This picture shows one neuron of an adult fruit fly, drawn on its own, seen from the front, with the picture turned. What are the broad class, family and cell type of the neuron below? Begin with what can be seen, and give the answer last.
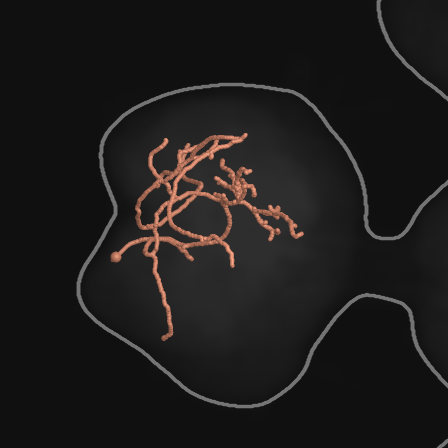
The cell body is on the left of the picture. As drawn here it is about as wide as it is tall. Its broad class is nerve-cord intrinsic neuron. Its family is hemilineage 12B. Its cell type is IN12B044_d.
